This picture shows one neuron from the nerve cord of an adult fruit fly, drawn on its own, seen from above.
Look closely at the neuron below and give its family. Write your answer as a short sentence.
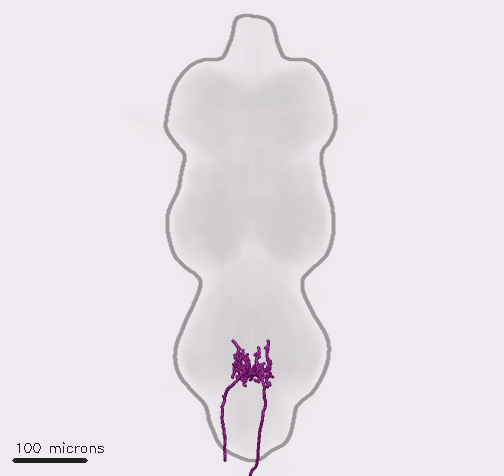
The family is hemilineage 00B.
